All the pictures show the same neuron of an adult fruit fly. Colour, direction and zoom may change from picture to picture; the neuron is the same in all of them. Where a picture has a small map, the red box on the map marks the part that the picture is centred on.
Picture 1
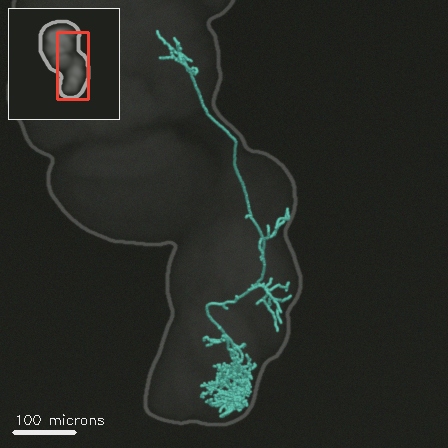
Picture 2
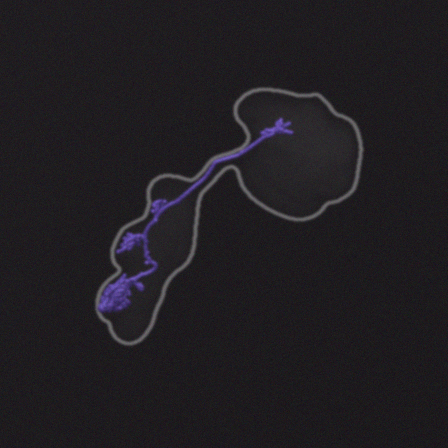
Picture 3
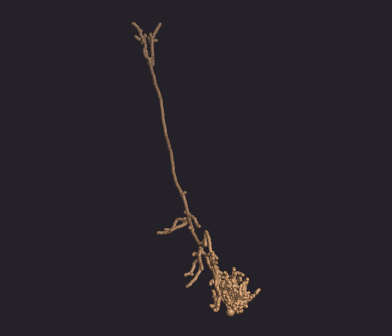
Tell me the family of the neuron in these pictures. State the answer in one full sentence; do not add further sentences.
It is hemilineage 05B that is the family of this neuron.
